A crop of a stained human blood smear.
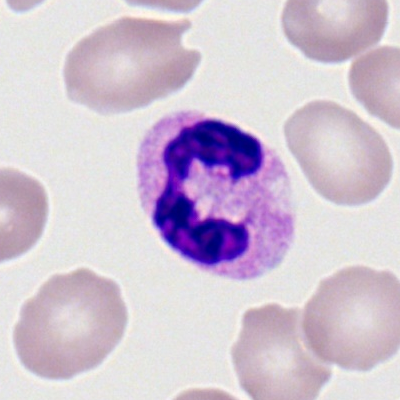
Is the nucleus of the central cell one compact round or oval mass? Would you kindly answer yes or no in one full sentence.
No, the nucleus is stretched into a curved band and lacks separate lobes.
